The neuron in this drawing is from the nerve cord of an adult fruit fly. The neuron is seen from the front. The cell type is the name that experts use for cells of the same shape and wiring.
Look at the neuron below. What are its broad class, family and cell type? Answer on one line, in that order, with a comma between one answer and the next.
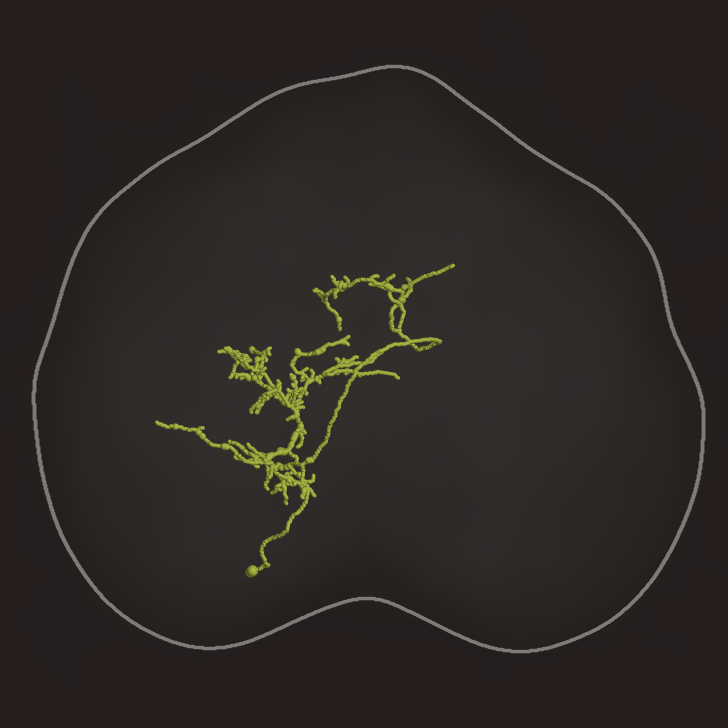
nerve-cord intrinsic neuron, hemilineage 06B, IN06B080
